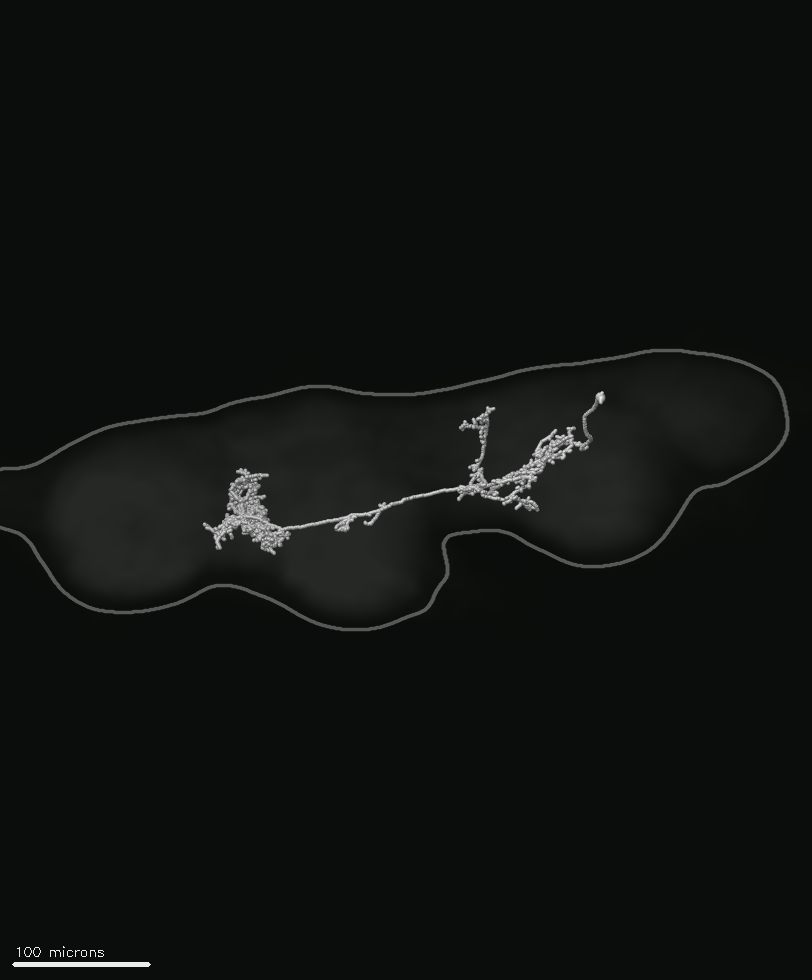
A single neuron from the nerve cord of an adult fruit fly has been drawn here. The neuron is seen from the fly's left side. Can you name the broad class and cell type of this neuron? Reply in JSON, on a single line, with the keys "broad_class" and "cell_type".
{"broad_class": "nerve-cord intrinsic neuron", "cell_type": "INXXX201"}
